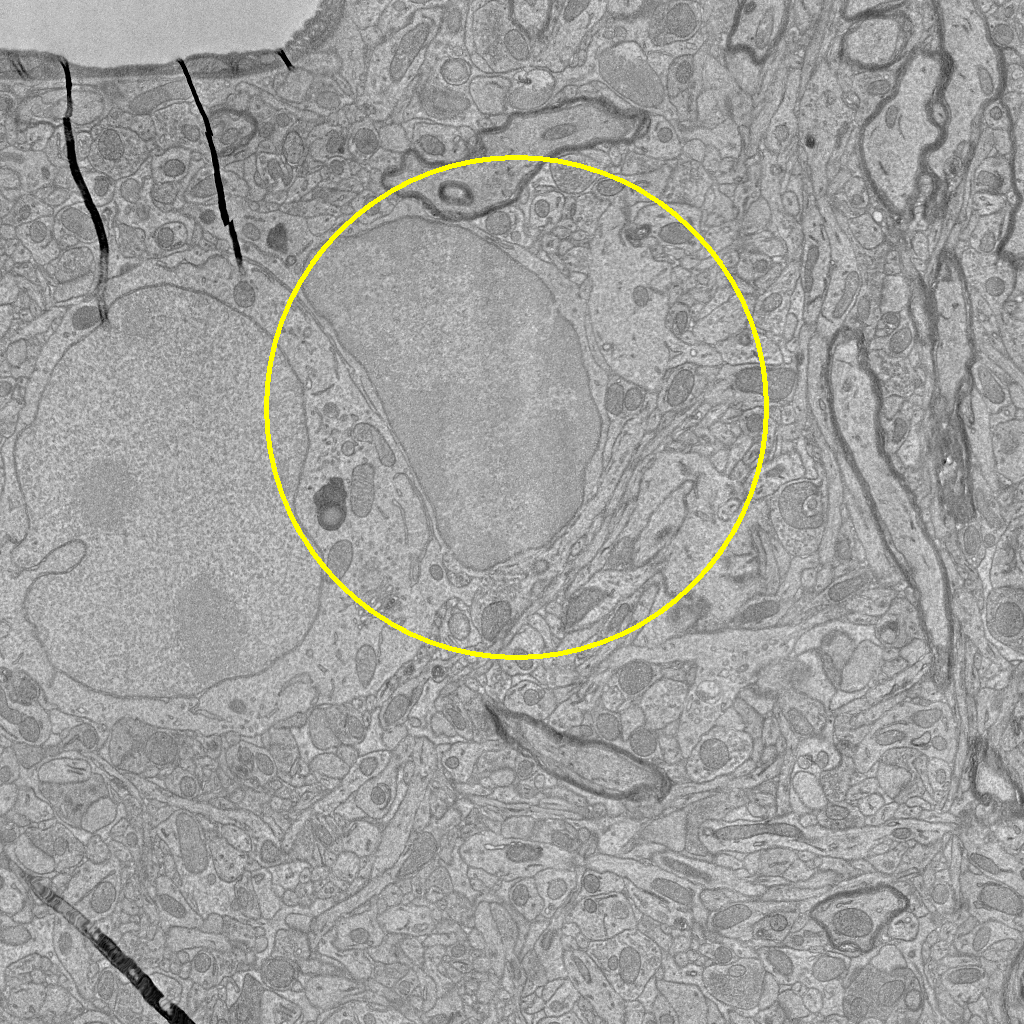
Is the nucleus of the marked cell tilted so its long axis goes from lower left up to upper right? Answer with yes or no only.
No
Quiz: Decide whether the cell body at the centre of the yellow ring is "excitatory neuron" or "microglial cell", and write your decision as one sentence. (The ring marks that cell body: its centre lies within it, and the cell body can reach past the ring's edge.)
The cell holding the ring's centre is a microglial cell.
